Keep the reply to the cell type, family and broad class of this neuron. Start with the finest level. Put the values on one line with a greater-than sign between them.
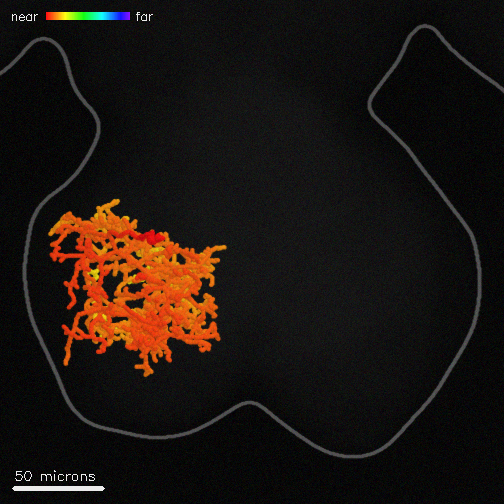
IN17A022 > hemilineage 17A > nerve-cord intrinsic neuron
